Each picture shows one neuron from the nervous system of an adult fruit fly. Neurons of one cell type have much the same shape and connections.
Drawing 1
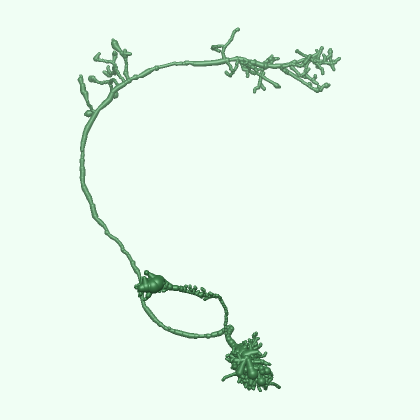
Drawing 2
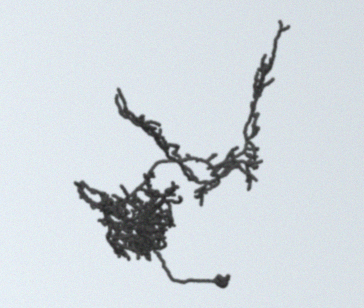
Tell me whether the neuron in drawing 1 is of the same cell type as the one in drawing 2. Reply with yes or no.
no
